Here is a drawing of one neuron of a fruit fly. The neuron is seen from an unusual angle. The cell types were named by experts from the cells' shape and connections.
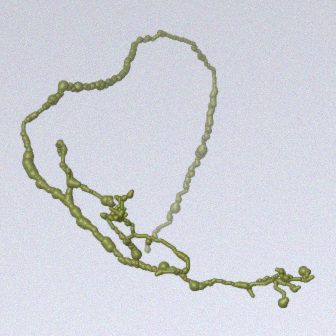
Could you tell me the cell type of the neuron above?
SNta11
